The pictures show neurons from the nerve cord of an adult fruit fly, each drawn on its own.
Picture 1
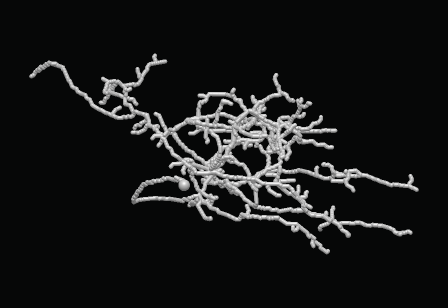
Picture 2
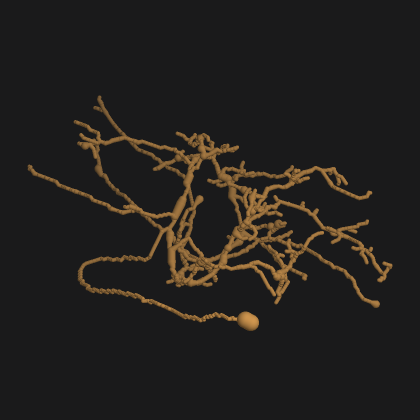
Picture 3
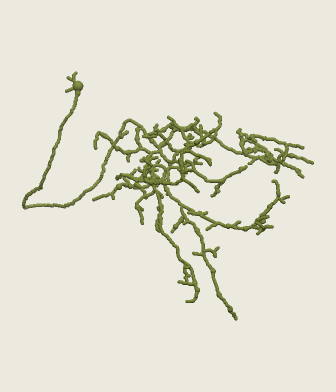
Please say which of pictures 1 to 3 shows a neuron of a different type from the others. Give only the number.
3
